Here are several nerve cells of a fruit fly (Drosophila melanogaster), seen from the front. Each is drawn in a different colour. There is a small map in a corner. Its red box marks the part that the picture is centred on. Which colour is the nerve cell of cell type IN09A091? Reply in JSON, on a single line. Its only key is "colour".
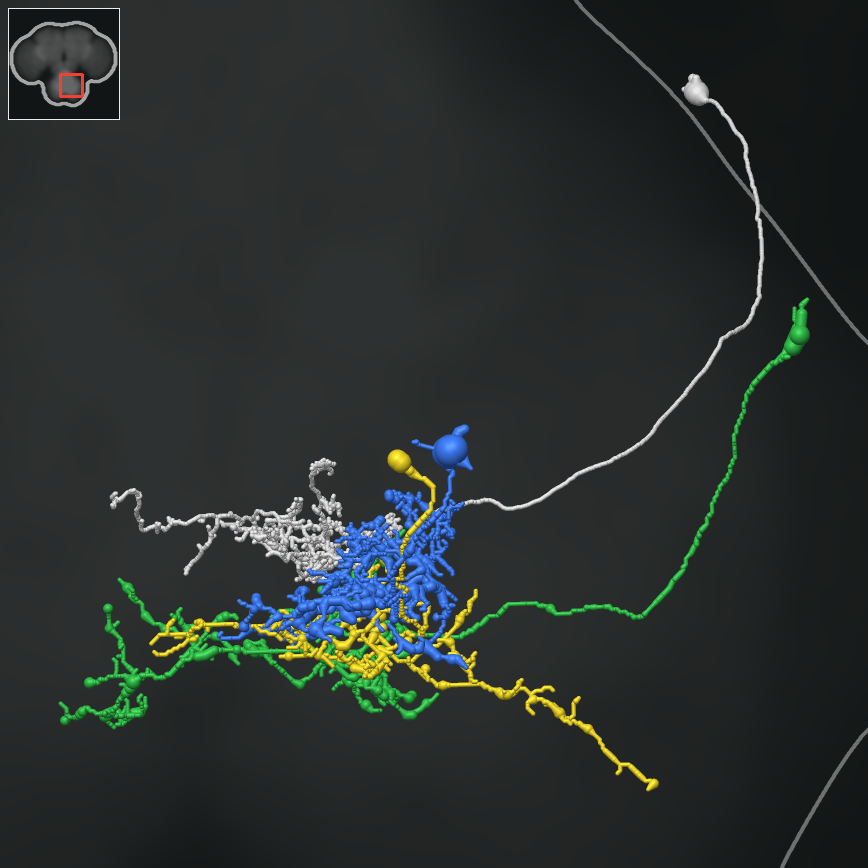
{"colour": "yellow"}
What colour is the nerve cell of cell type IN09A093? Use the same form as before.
{"colour": "white"}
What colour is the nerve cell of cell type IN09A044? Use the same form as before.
{"colour": "green"}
